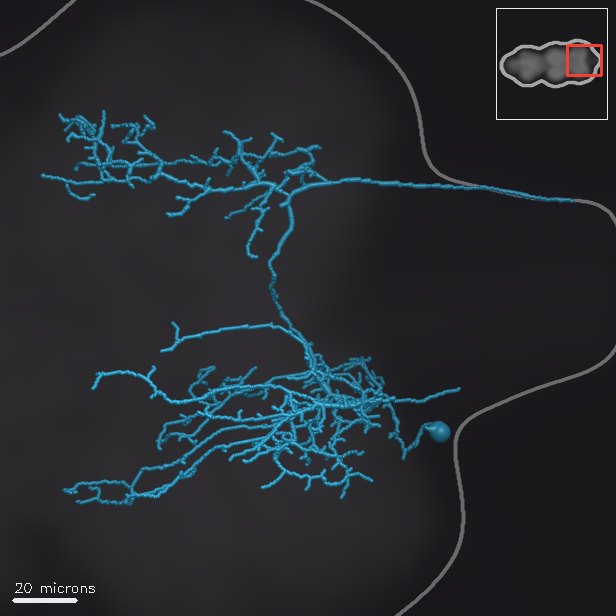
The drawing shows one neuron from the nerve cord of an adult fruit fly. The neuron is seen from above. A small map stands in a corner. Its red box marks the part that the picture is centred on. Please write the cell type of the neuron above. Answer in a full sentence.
The cell type is AN18B023.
